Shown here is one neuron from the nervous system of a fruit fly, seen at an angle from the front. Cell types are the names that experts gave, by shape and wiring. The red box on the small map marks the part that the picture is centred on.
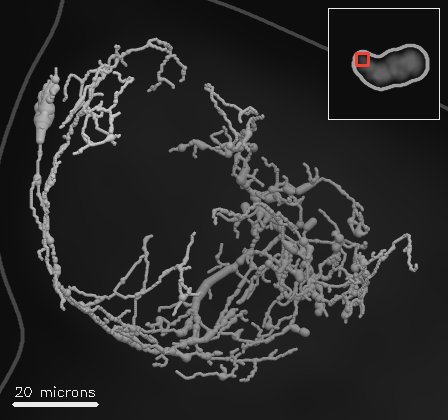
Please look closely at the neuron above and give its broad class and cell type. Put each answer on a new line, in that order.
nerve-cord intrinsic neuron
INXXX265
